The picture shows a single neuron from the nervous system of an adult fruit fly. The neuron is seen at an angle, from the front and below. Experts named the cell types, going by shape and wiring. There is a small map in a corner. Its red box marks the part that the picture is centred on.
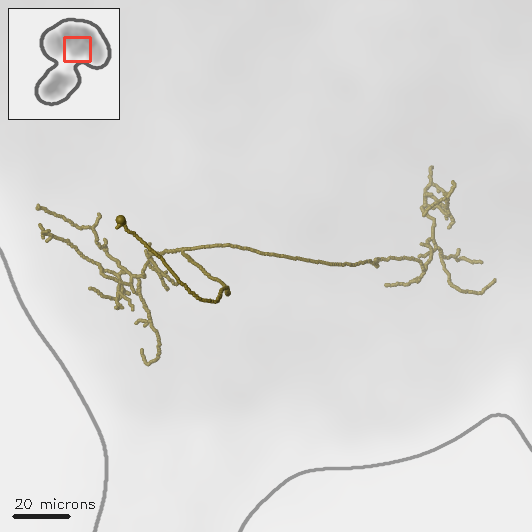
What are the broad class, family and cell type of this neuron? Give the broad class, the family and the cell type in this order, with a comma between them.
central-brain intrinsic neuron, hemilineage MX7, GNG624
